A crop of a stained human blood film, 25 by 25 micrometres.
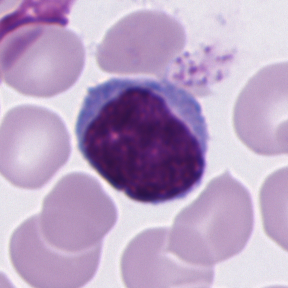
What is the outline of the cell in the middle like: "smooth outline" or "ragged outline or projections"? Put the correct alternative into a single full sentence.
This cell's outline is not rough but smooth.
